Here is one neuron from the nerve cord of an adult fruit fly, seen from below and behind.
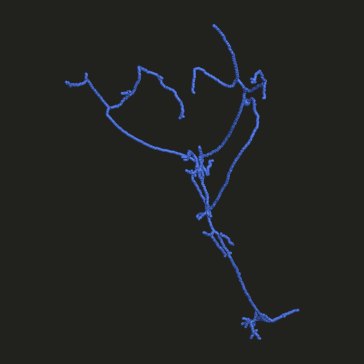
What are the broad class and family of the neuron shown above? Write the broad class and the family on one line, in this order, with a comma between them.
nerve-cord intrinsic neuron, hemilineage 18B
